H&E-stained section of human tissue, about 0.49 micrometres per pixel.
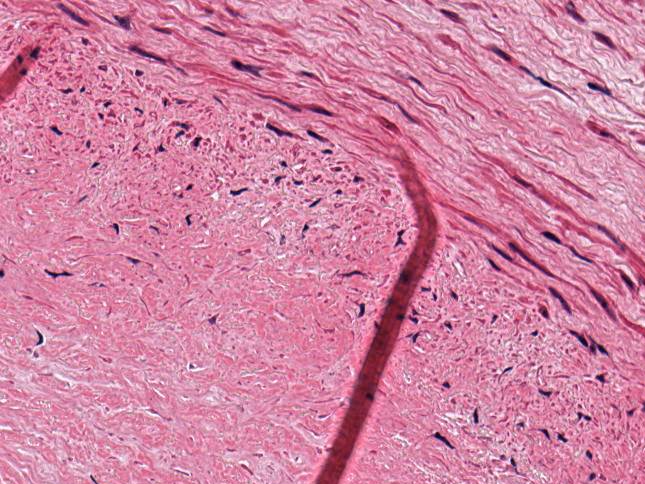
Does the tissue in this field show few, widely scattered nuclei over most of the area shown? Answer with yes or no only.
Yes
